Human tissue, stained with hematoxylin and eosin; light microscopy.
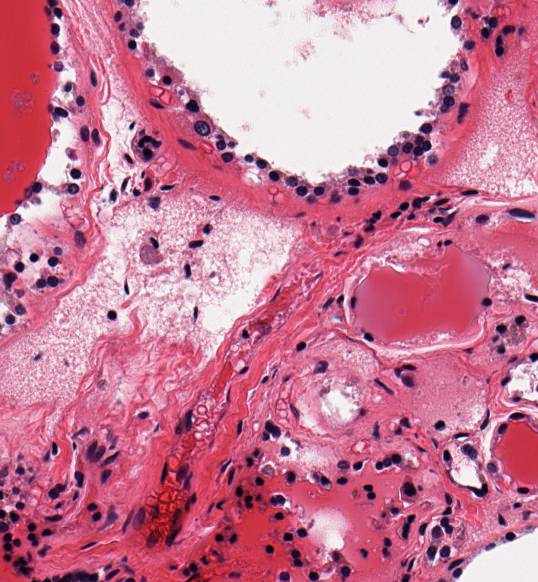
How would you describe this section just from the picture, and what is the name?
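At top centre, a single layer of cells with round dark nuclei lines a large empty space. Fibrous stroma with spindle-shaped elongated nuclei crosses the centre, lower left to upper right. A narrow channel lower left of centre is packed with red blood cells. Small round dark nuclei crowd small spaces at lower right. This is thyroid.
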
